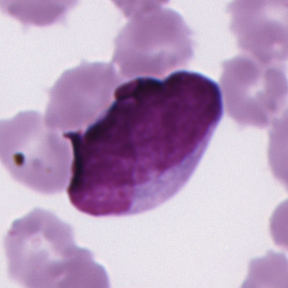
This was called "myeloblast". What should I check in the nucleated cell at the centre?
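Let's start with the chromatin of this myeloblast: it stains dark purple and looks fine and evenly stippled rather than coarsely clumped.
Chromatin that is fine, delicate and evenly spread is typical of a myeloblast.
So the chromatin goes with the name.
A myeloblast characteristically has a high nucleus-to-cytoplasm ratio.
Here the cytoplasm is only a narrow pale lilac crescent along the lower right side, which fits that as well.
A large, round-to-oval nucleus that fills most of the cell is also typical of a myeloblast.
This nucleus is broad and fills the upper and left part of the cell, but its outline is irregular, so its shape does not go with the name. Look, too, at the small pointed tag jutting out from the left edge of the cell.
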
